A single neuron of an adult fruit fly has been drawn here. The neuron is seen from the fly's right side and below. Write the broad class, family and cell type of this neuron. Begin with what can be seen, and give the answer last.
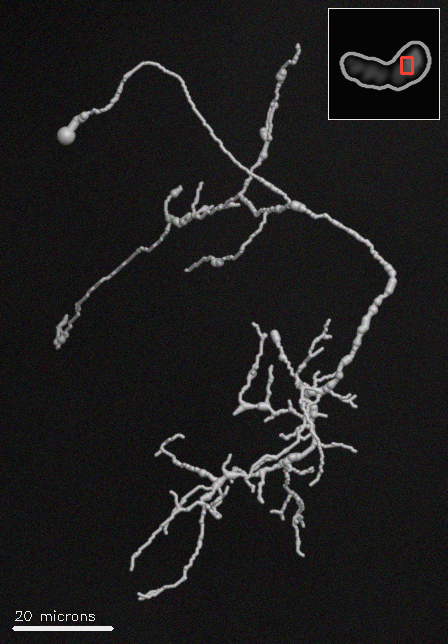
The cell body is at the upper left of the picture. By the scale bar it is about 110 microns tall in this view. The picture shows dozens of branch ends. Its broad class is central-brain intrinsic neuron. Its family is hemilineage DM4_ventral. The cell type is PS241.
